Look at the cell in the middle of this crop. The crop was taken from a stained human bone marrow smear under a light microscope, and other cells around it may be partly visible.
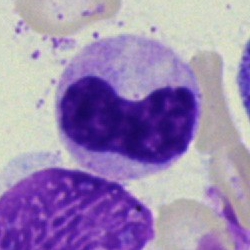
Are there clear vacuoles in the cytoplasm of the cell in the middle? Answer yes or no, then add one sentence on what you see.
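No. No vacuoles are seen in the cytoplasm.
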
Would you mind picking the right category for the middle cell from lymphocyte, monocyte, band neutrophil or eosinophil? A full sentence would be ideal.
Positioned in the middle of the crop is a band neutrophil.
